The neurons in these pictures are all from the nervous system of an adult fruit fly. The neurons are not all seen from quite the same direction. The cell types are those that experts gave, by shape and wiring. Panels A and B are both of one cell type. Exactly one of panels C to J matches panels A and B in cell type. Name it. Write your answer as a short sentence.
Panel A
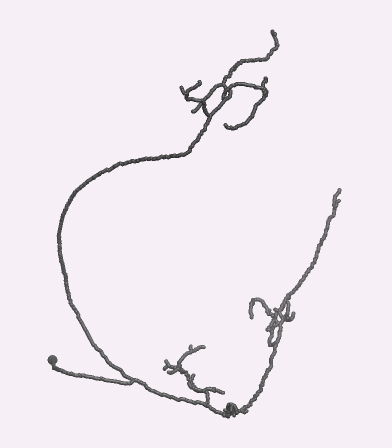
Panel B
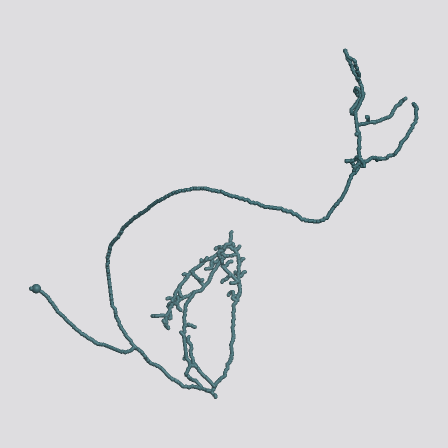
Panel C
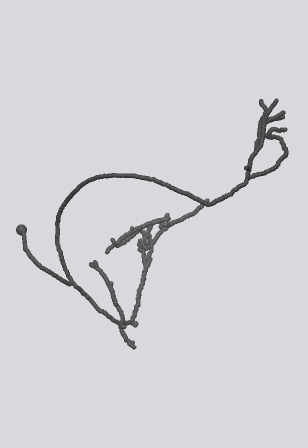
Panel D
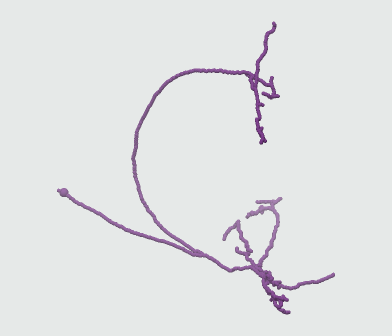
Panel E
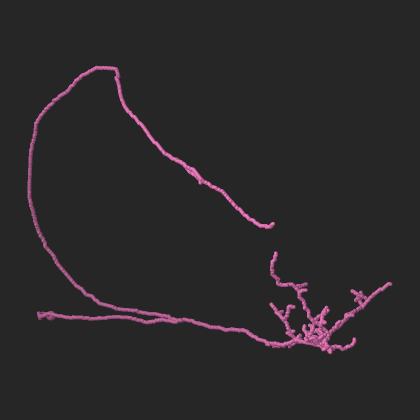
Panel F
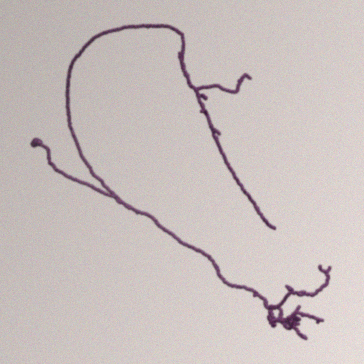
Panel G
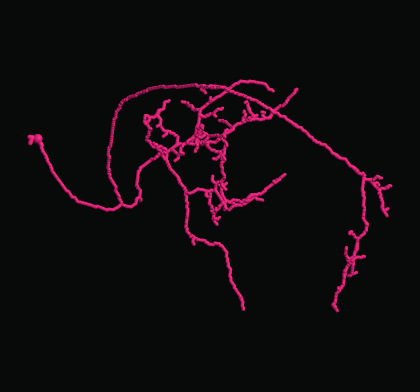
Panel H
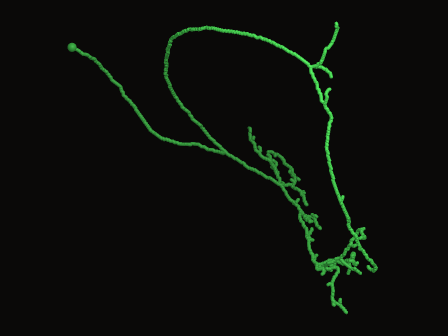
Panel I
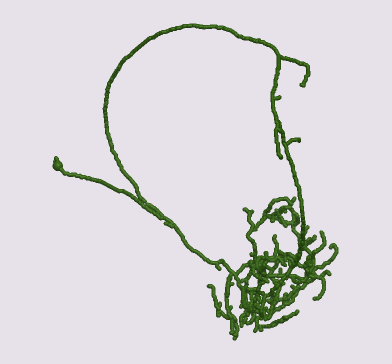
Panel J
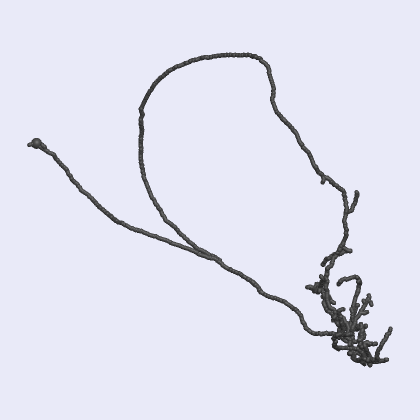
Panel C is of the same cell type.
